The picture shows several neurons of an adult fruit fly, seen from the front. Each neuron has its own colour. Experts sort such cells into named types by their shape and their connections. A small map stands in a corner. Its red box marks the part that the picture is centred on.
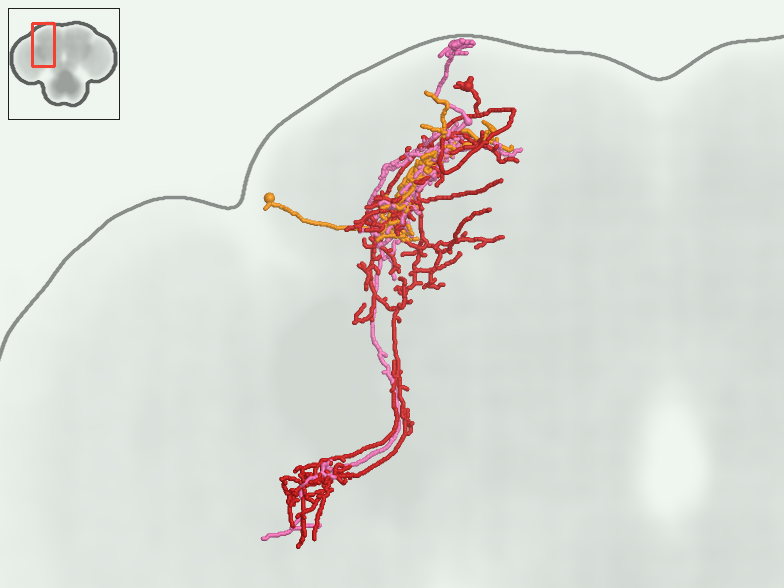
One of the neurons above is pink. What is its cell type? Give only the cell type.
DN1a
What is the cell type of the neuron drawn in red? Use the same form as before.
aMe23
